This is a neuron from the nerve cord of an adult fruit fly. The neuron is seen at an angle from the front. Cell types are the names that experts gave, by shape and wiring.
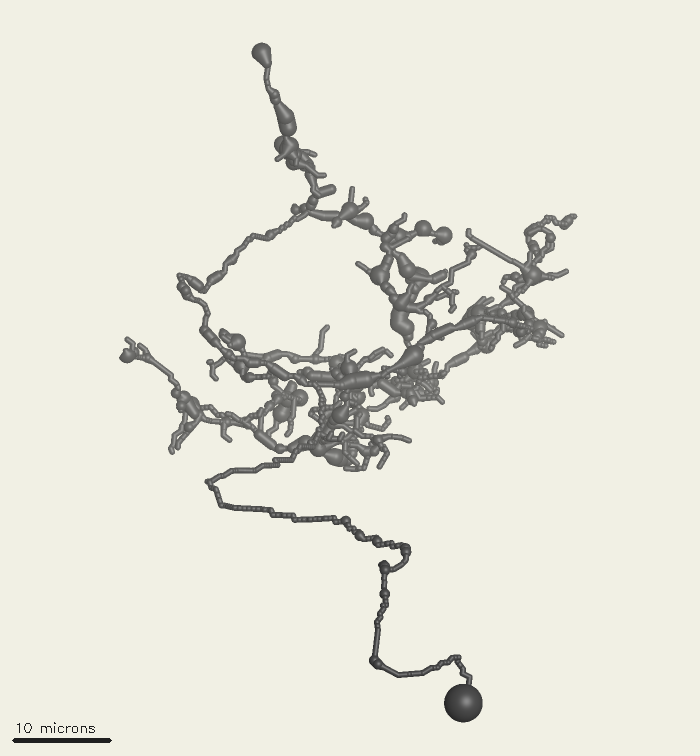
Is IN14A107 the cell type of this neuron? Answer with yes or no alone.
yes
